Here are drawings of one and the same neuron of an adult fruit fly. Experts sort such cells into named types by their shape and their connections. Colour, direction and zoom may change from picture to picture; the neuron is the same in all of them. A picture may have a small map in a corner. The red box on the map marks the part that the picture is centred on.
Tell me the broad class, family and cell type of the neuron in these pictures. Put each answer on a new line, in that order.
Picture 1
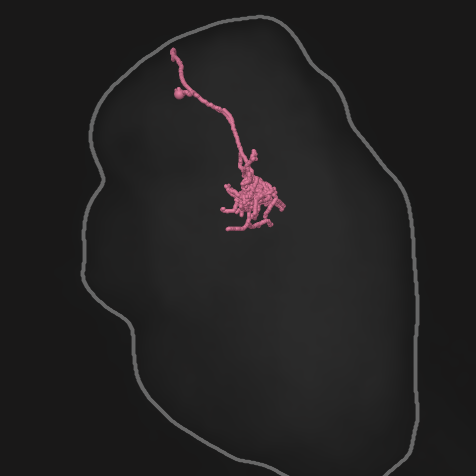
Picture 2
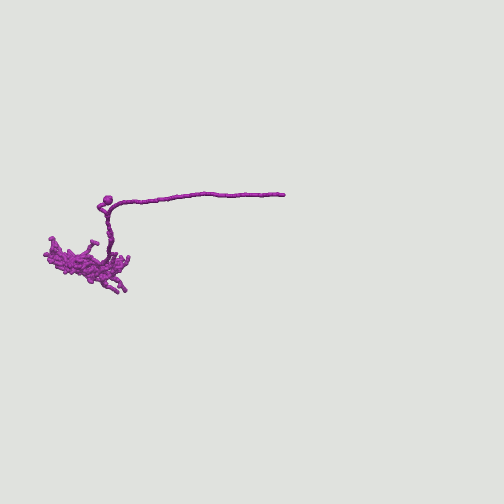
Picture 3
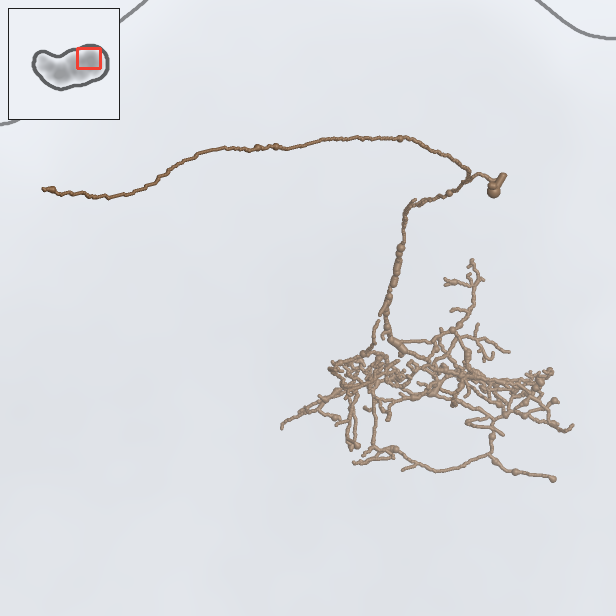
central-brain intrinsic neuron
hemilineage VLPd&p1_dorsal
PVLP008_a2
